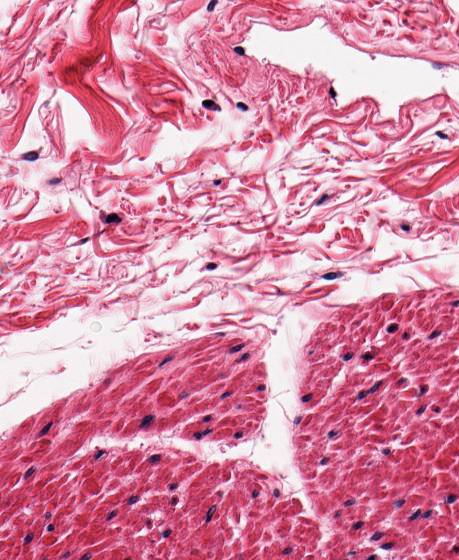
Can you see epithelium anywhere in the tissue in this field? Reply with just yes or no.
No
